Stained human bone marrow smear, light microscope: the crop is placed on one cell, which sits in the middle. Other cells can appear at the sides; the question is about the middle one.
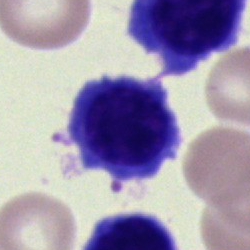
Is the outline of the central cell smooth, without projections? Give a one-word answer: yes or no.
No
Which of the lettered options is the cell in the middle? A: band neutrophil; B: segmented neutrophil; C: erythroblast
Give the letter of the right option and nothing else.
C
